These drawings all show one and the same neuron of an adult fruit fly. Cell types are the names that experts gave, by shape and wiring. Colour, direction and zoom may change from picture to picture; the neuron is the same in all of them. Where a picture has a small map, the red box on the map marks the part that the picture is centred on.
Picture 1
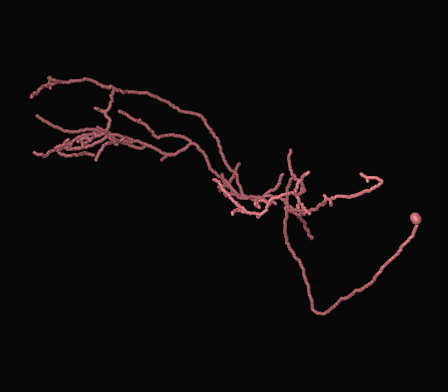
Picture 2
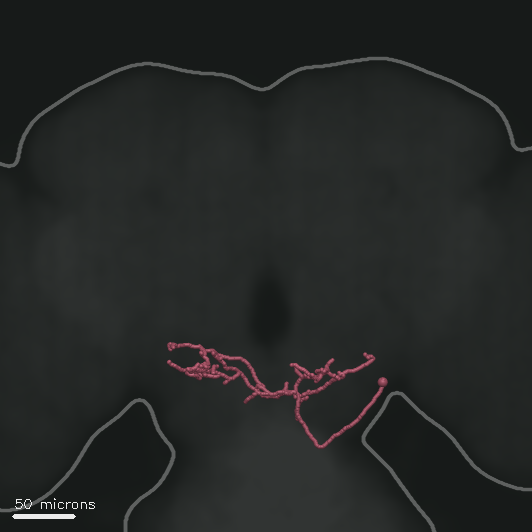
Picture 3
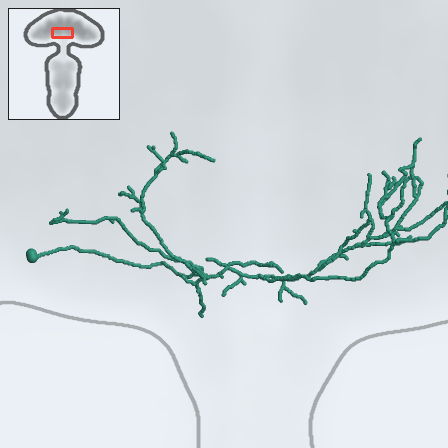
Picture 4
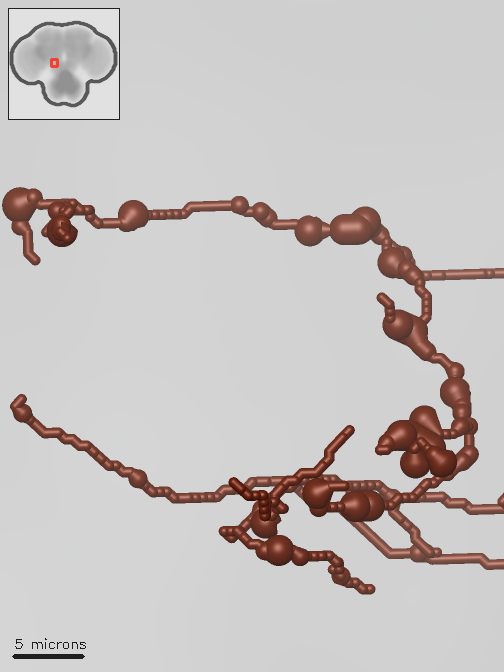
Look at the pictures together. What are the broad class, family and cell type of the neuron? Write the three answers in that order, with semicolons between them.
central-brain intrinsic neuron; hemilineage LB3; GNG330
